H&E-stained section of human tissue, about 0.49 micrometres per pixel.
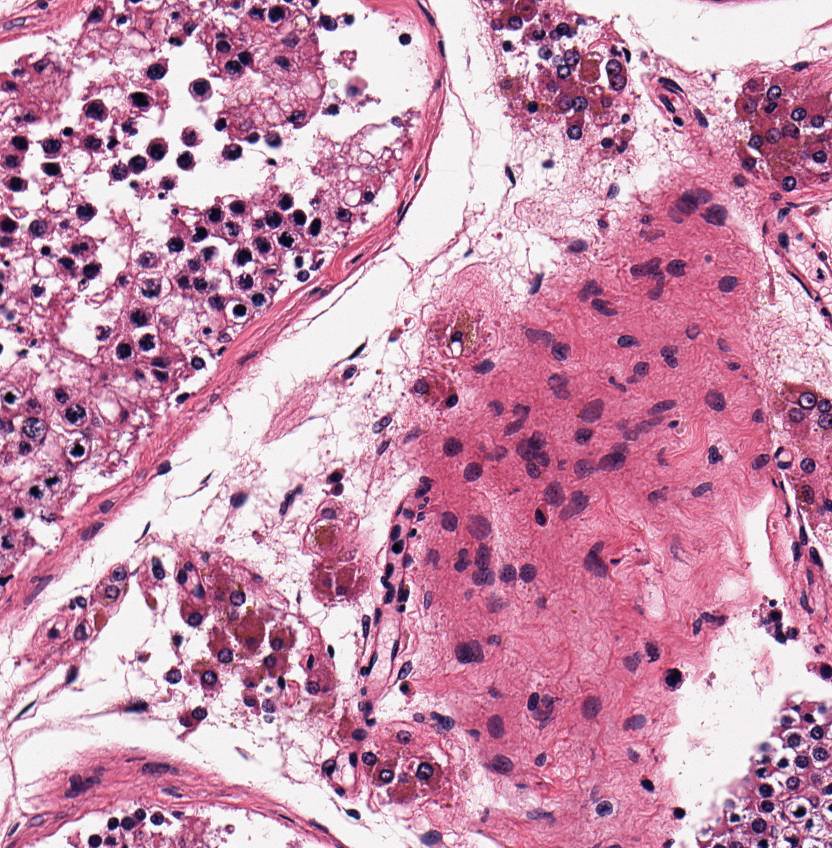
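Testis: rounded tubules at upper left, lower left and right edges frame a large central-right area of wavy pink fibrils, sparse oval-to-elongated nuclei, no lumen. The big upper-left one holds loose round cells with dark round nuclei amid pale vacuolated spaces. Lower left and upper right, polygonal cells with abundant eosinophilic cytoplasm and brown granular pigment cluster.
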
